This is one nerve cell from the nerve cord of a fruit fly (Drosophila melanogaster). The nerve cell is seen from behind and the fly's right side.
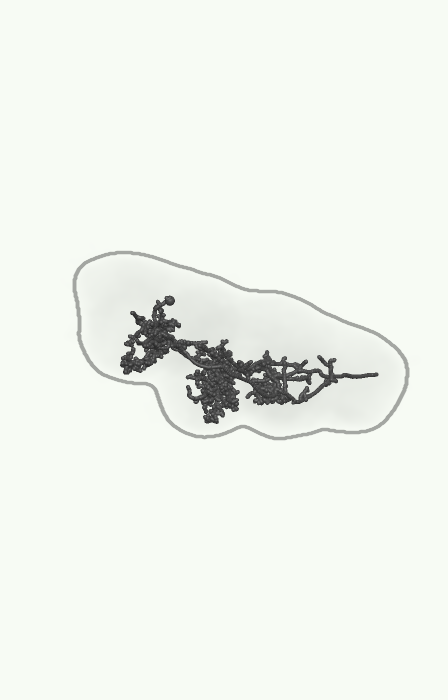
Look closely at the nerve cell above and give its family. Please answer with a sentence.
The family is hemilineage 17A.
